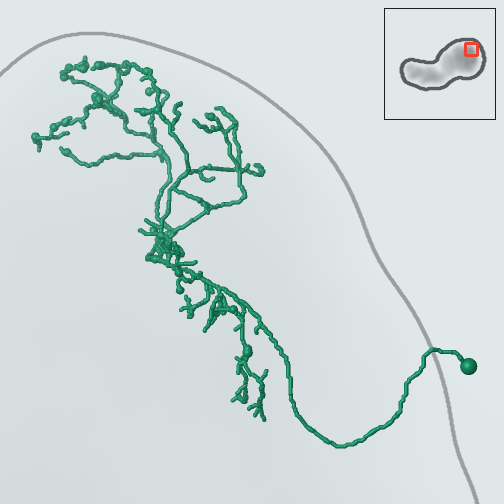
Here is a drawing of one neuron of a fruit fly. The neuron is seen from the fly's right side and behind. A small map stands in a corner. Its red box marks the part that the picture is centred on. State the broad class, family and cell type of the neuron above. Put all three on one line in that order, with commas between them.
central-brain intrinsic neuron, hemilineage LHa1, SLP116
